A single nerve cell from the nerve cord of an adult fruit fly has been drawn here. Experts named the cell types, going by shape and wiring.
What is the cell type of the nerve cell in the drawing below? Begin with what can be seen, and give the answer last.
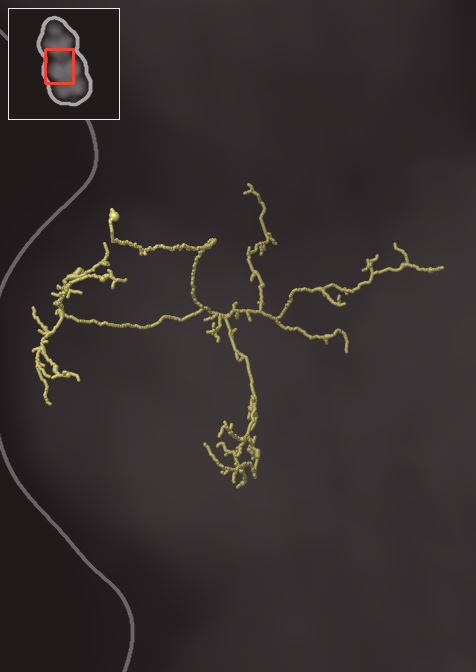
Dozens of branch ends can be seen. As drawn here it is wider than it is tall. It is a nerve-cord intrinsic neuron. The cell type is IN21A095.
